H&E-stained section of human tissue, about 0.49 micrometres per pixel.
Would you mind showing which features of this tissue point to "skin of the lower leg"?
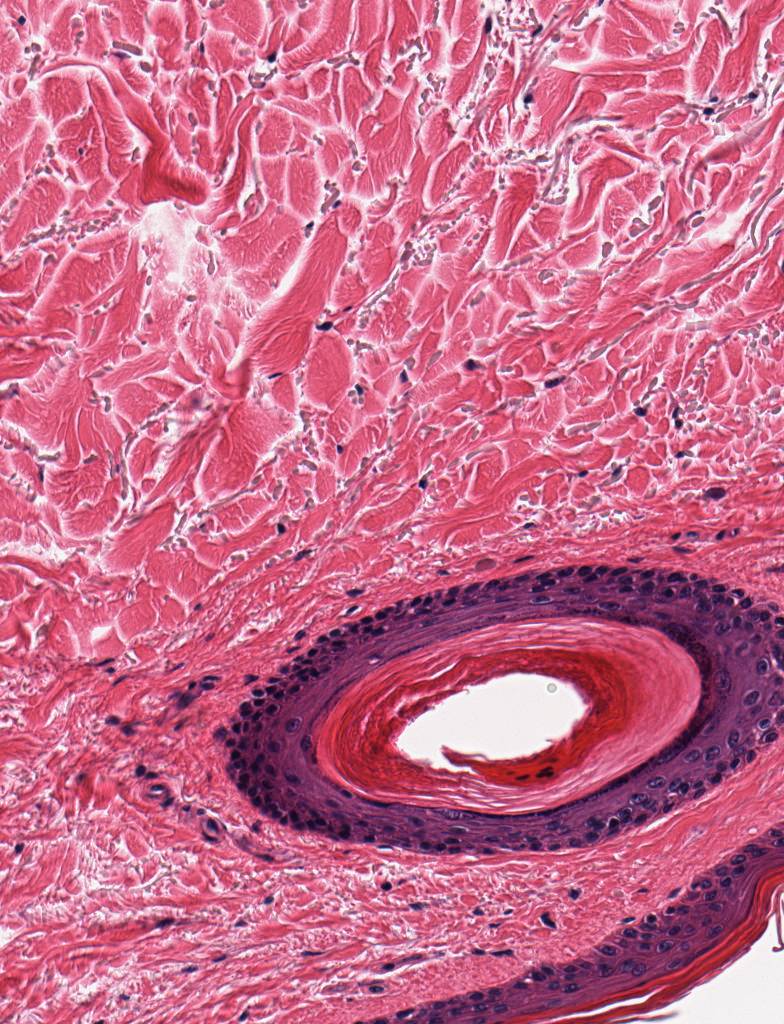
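First, the collagen bundles in the upper part run in many directions, not in parallel.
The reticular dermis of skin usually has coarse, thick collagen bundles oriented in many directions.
That much fits skin of the lower leg. An oval ring is lined by stratified squamous epithelium several cells thick, darkest, most crowded nuclei at its outer edge. Its centre is empty white space, a thin keratin strand projecting in from below. At bottom right, a second stratified squamous band with a red keratin surface faces white space.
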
